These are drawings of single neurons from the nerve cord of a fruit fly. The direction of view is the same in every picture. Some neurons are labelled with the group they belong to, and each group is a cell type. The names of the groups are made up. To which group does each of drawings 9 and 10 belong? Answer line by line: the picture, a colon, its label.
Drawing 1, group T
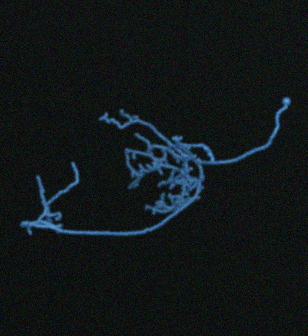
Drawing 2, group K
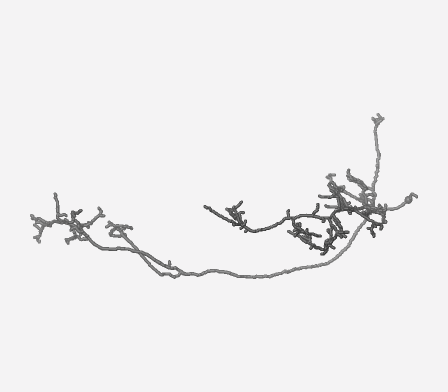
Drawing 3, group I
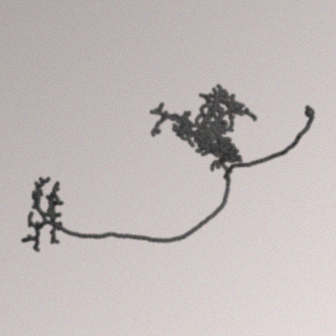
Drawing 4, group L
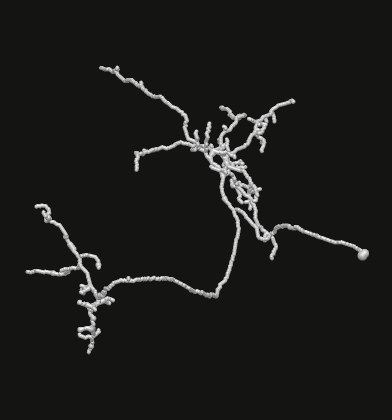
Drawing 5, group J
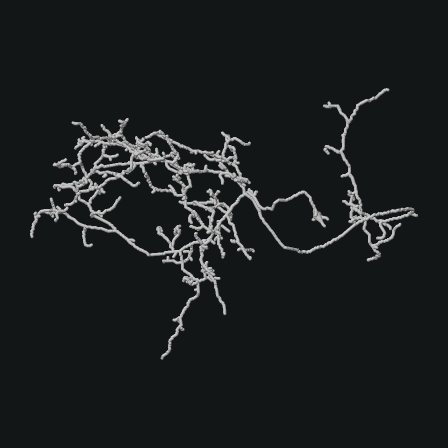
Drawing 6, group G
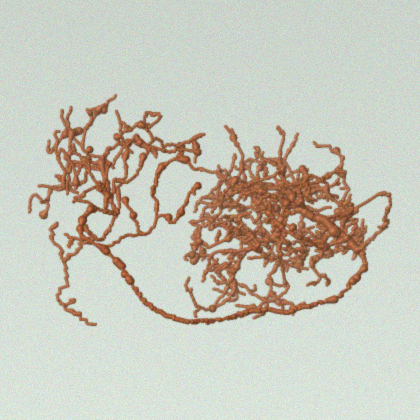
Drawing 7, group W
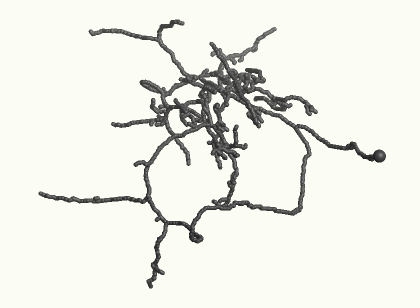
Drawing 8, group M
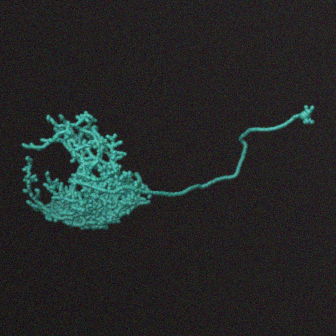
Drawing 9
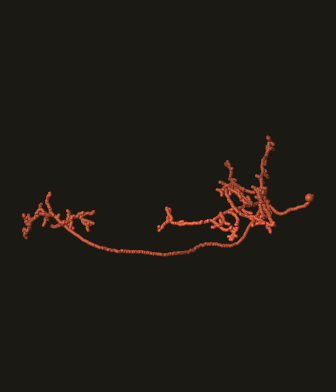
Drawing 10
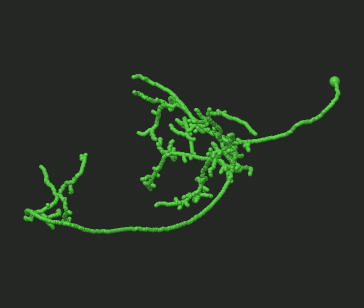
9: group K
10: group T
